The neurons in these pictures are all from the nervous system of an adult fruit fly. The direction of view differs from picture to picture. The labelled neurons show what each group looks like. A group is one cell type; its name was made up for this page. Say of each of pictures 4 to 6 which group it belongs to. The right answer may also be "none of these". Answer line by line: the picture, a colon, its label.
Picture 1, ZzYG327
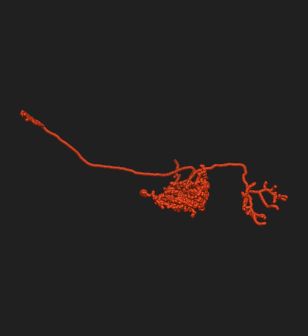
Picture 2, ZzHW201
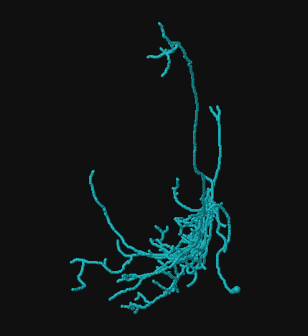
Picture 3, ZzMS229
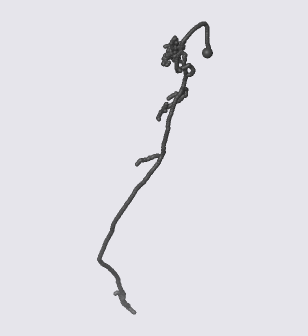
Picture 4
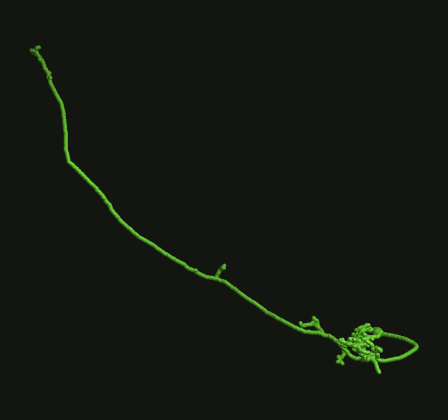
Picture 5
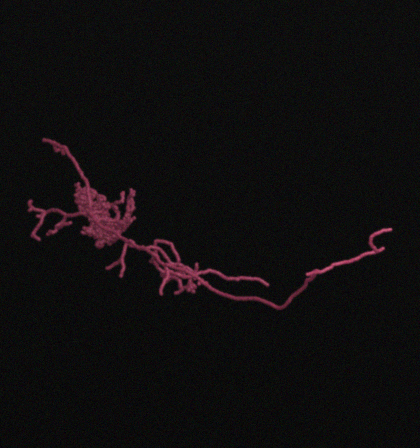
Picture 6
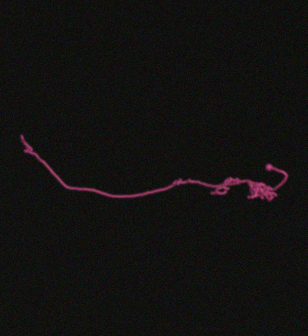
4: ZzMS229
5: ZzYG327
6: ZzMS229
